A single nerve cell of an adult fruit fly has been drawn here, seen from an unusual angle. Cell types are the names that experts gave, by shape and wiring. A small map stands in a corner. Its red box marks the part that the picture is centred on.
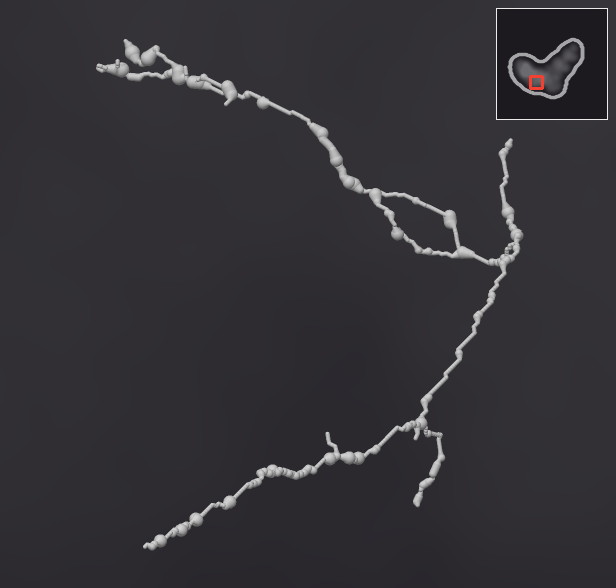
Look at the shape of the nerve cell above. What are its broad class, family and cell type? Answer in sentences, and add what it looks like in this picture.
This is a sensory neuron entering the brain. The name of its family is class mechanosensory. The cell type is JO-ED2_b. The drawing shows no cell body. It has a dozen or fewer branch ends.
